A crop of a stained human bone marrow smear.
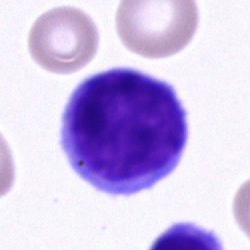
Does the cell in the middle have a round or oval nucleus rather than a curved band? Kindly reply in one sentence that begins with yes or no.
Yes, within this cell the nucleus forms one compact mass that is round or oval.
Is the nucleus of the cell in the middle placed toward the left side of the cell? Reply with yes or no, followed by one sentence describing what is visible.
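No. The cytoplasm is a thin rim that is widest along the lower left edge.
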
